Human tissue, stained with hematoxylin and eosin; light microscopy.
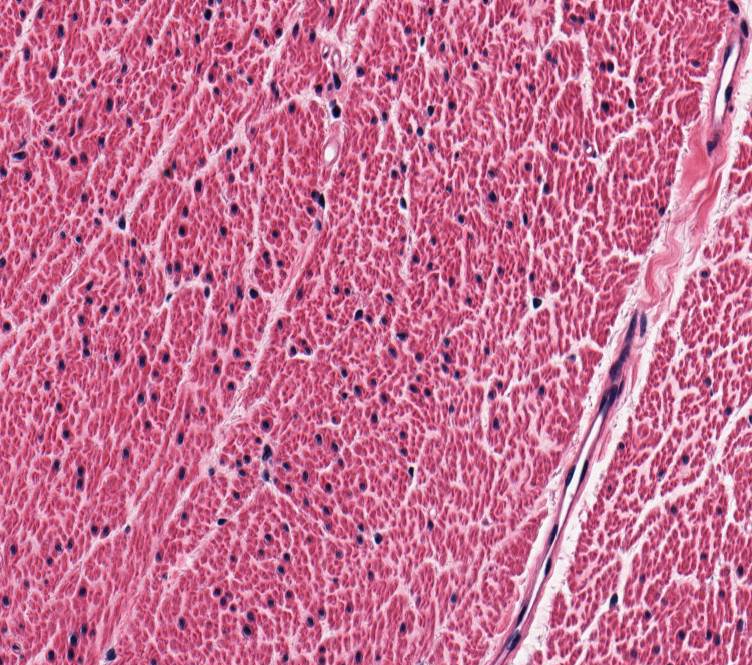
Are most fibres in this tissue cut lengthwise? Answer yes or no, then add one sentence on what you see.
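No. The muscle fibres are cut mostly in cross or oblique section, so few long fibre profiles are seen.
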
